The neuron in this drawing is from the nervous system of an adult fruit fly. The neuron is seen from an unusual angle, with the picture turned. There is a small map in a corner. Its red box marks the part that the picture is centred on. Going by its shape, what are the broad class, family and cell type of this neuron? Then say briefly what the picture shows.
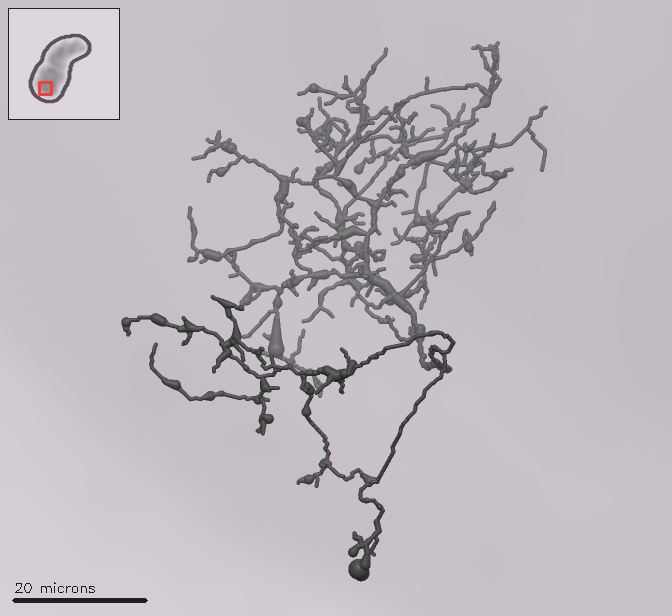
It is a central-brain intrinsic neuron. Its family is hemilineage VLPl&d1_dorsal. The cell type is AVLP230. The cell body can be seen at the bottom of the picture. From top to bottom in the picture it spans about 80 microns. The picture shows more than a hundred branch ends.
